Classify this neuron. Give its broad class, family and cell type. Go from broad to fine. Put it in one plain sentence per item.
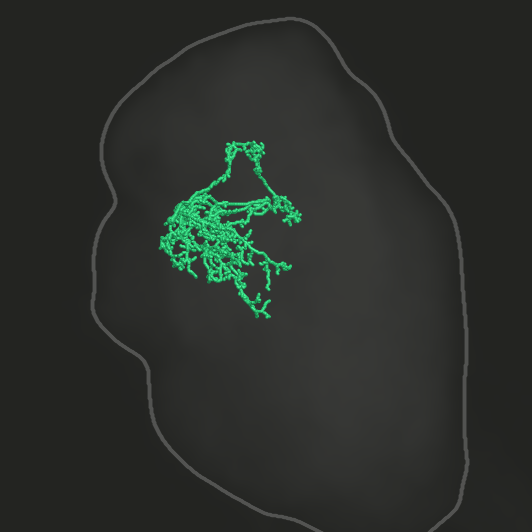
A central-brain intrinsic neuron of hemilineage SLPa&l1_anterior, type AVLP214.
